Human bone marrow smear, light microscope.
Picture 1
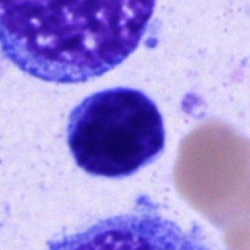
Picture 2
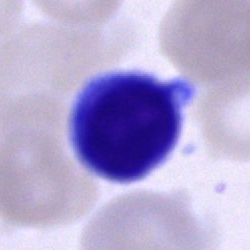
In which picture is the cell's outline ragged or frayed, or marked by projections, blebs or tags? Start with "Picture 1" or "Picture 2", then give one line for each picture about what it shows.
Picture 2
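What picture 1 shows: The cell is round with a smooth outline.
What picture 2 shows: A small rounded bleb projects from the upper right edge of the cell.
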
